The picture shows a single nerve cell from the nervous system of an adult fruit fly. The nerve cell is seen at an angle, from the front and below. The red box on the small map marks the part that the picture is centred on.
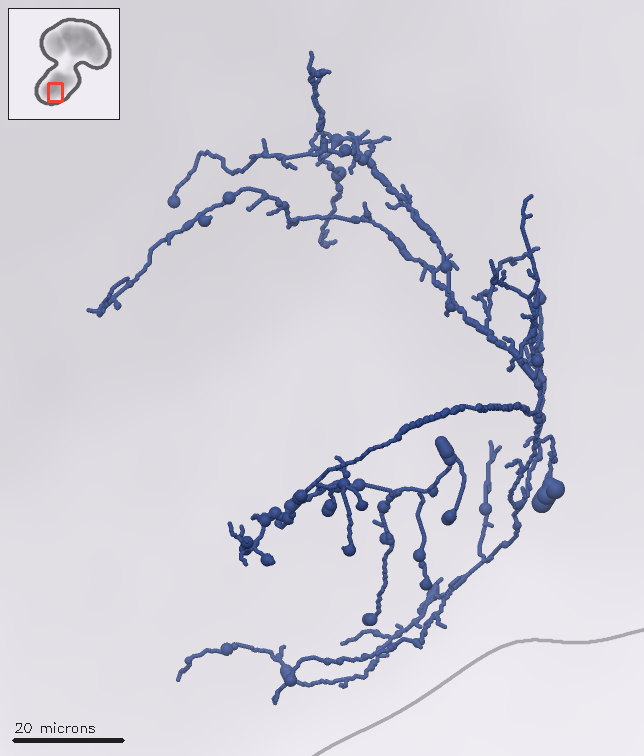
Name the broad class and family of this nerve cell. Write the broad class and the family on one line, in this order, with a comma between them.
nerve-cord intrinsic neuron, hemilineage 09A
